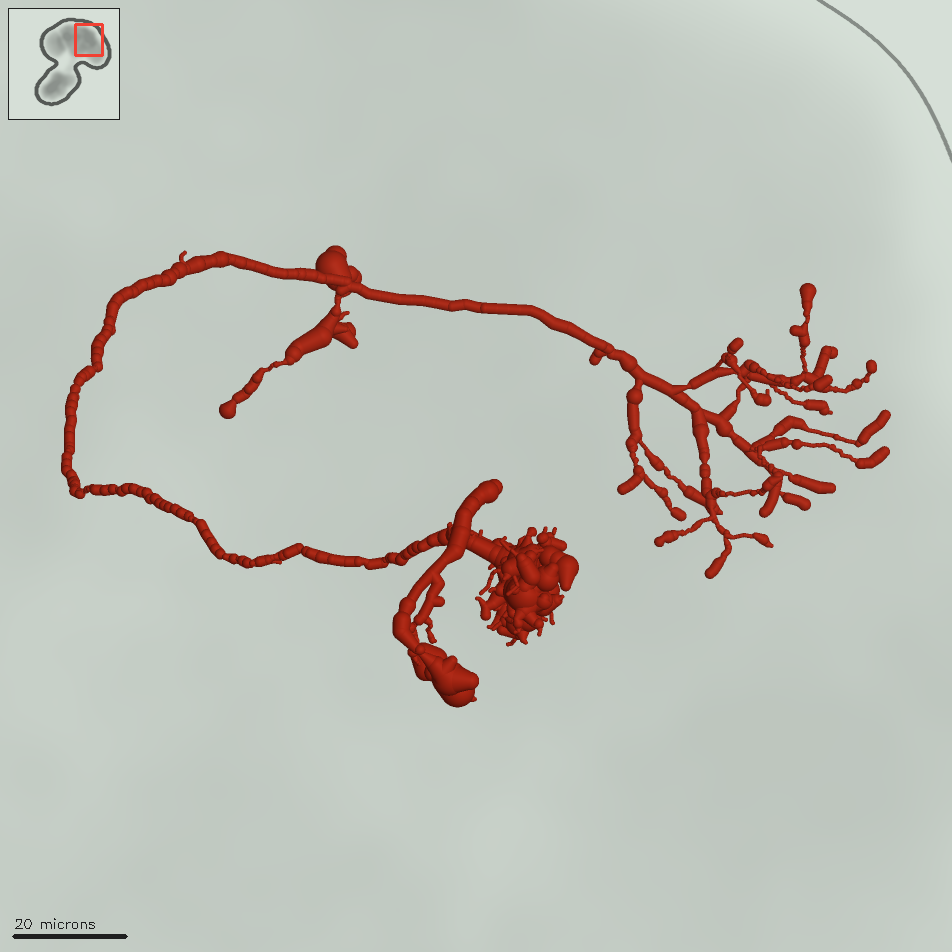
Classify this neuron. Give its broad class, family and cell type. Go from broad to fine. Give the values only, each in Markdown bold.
**central-brain intrinsic neuron**, **class ALPN**, **VA7l_adPN**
